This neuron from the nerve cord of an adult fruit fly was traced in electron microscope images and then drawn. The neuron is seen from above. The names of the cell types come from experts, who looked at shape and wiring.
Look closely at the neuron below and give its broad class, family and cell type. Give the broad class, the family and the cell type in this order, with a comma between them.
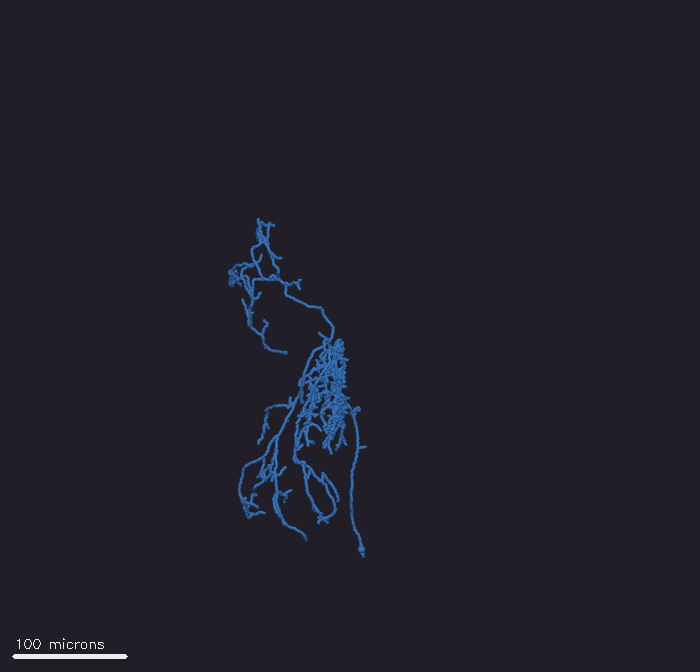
nerve-cord intrinsic neuron, hemilineage 06B, IN06B030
